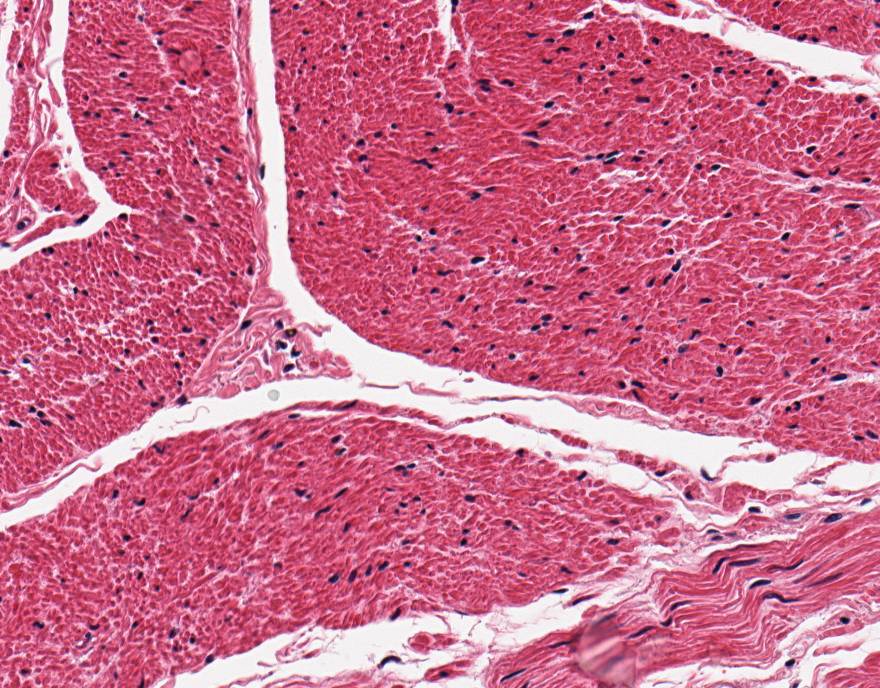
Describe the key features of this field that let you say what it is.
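Smooth muscle fills this field as large bundles parted by narrow white clefts. Most bundles are cut across or obliquely into a finely packed mosaic of small pink profiles; at lower right the fibres are cut lengthwise and run in wavy parallel lines.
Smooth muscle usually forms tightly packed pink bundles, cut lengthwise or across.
The small, dark, elongated nuclei lie singly within the bundles, not at the cell edges.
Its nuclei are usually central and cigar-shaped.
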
